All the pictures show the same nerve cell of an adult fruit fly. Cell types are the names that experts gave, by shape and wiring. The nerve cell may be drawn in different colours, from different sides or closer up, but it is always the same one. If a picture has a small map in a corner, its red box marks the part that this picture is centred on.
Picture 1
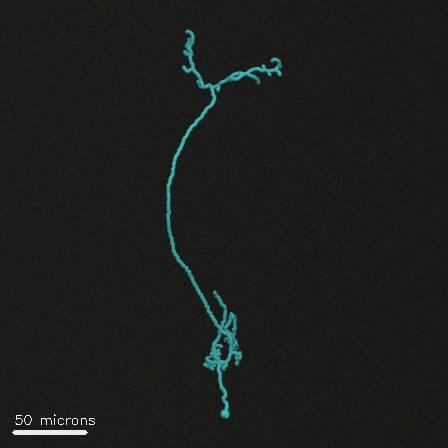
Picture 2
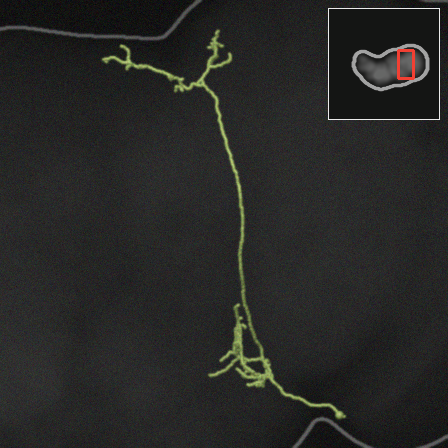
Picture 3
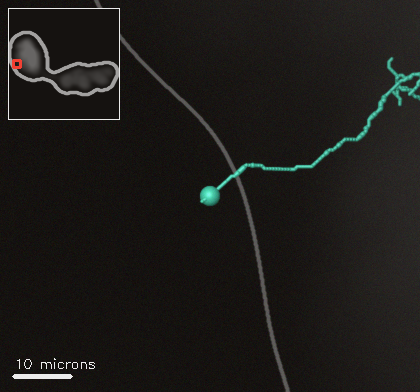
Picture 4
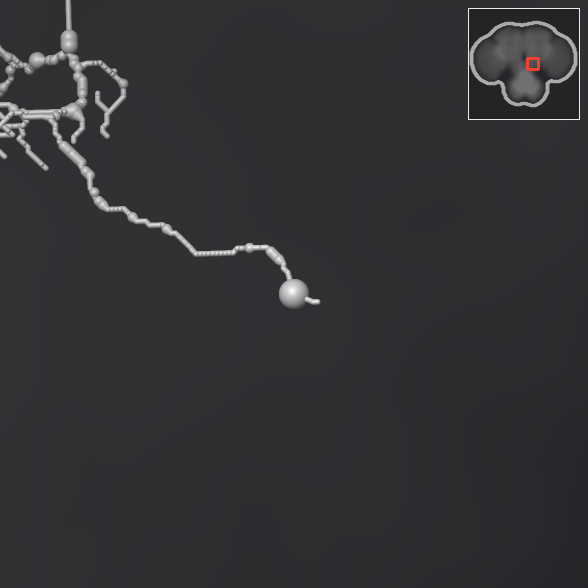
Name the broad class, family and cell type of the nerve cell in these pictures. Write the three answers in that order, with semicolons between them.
central-brain intrinsic neuron; hemilineage FLAa2; SMP738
